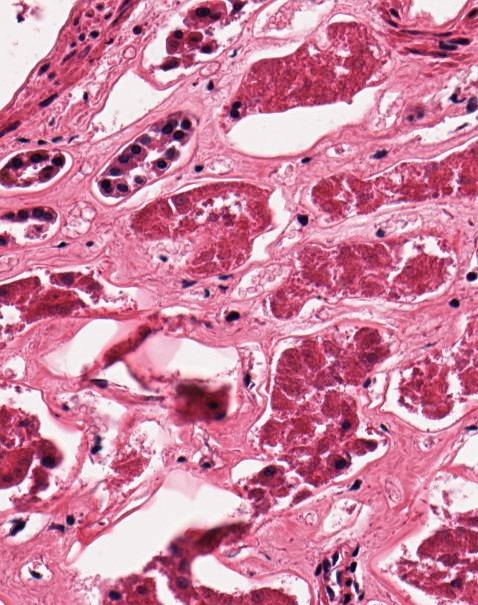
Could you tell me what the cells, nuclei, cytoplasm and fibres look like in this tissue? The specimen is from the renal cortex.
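See how the field divides into many compartments, rounded to elongated, with bands of pale pink stroma between them. Most of them are filled with clumped, granular, deep red material, which holds only a few scattered dark nuclei. Now go to the upper left: two oval profiles there hold cells with round, dark nuclei.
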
